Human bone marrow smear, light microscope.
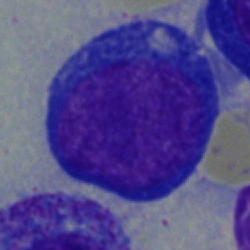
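Proerythroblast, the cell in the middle of this stained human bone marrow smear. Its outline, as I follow it round, is round and smooth. The chromatin looks finely stippled and evenly spread. Up at the top of the cell, above the nucleus, there is a pale patch in the cytoplasm. I find no granules anywhere in the cytoplasm.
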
